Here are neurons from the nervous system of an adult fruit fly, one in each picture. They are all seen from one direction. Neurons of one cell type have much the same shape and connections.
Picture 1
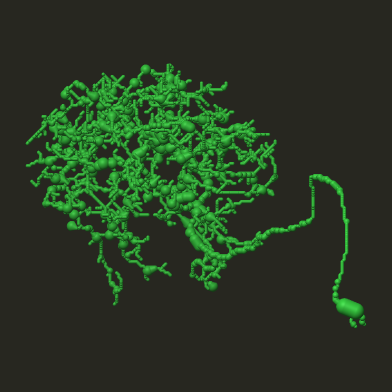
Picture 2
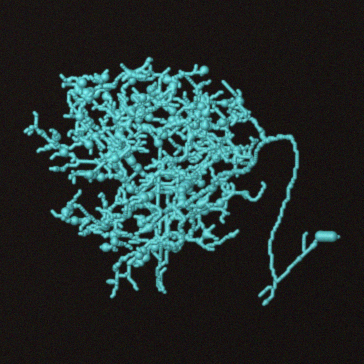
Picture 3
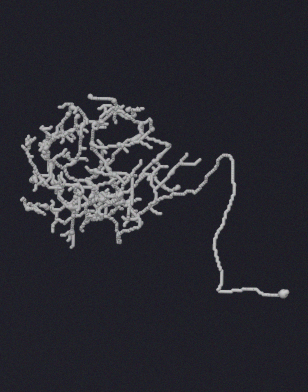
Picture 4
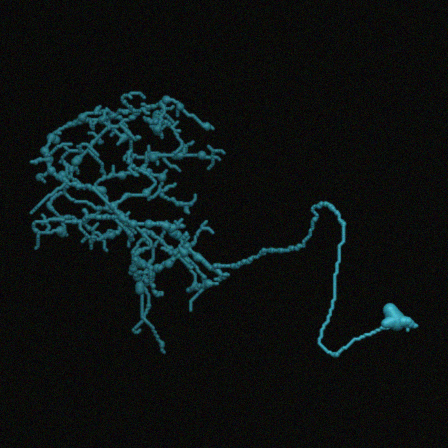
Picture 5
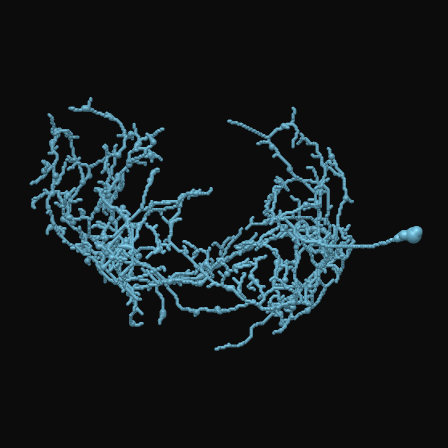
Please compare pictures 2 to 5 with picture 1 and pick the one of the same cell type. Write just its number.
2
